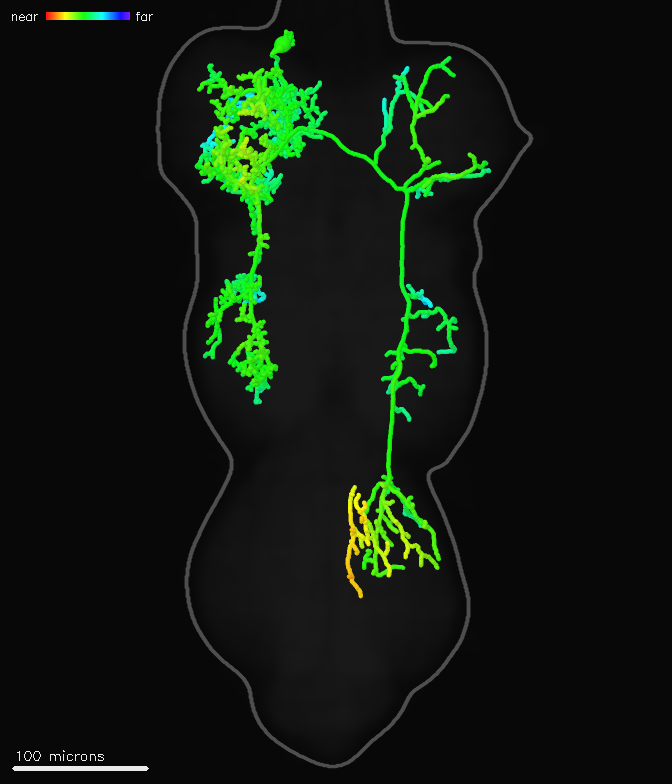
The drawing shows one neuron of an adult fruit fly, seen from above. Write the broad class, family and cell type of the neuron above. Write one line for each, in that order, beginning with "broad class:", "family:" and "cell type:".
broad class: nerve-cord intrinsic neuron
family: hemilineage 08B
cell type: IN08B001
